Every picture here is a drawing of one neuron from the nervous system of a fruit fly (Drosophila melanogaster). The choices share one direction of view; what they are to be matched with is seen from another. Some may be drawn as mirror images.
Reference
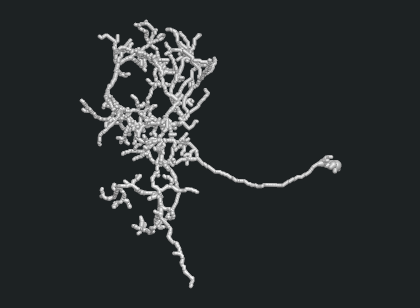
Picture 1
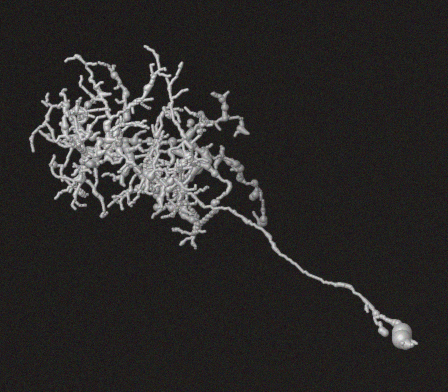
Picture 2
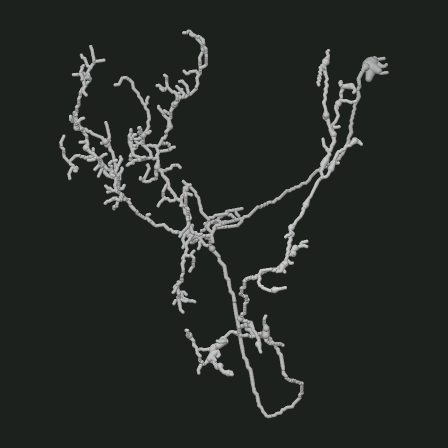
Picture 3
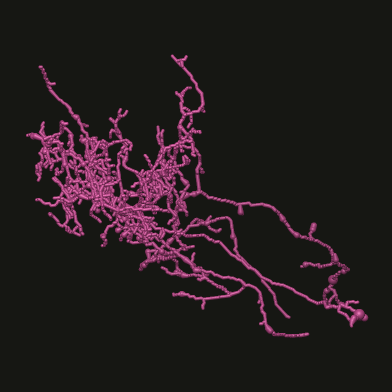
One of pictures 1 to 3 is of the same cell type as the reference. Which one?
Picture 1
